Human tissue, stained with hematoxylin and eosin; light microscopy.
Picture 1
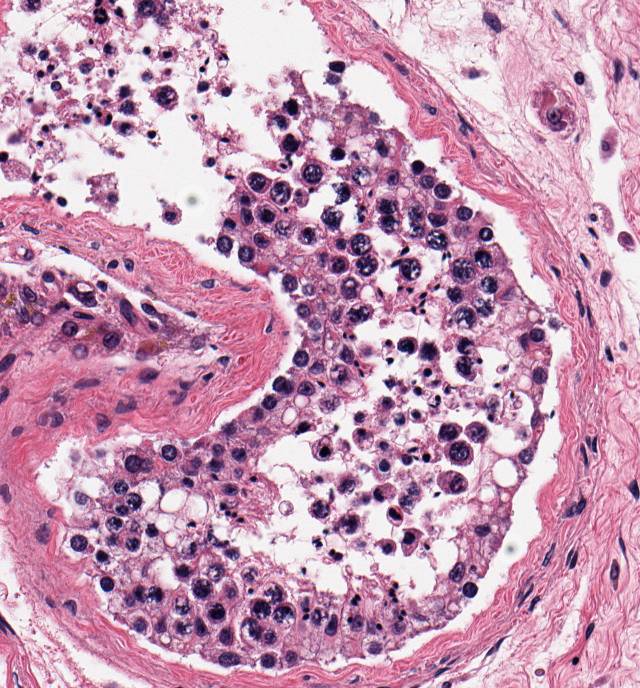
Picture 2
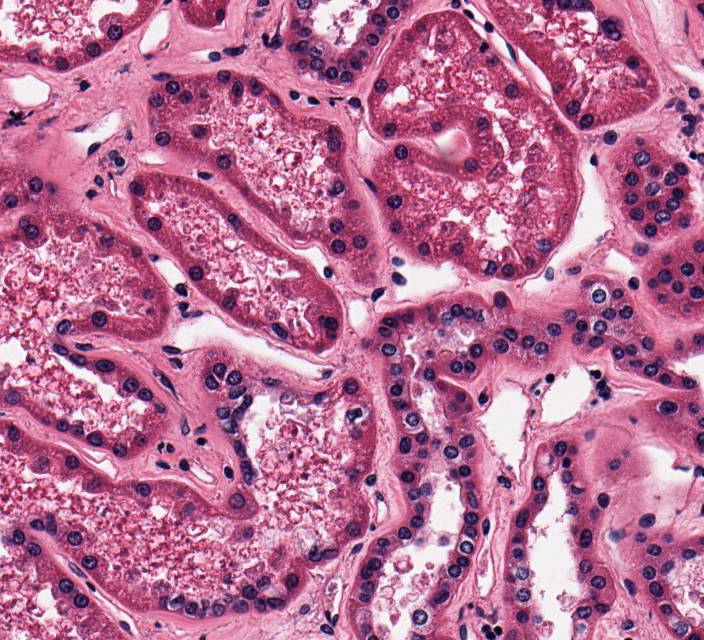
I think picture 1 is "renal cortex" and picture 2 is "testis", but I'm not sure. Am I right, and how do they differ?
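Match first: picture 1 is testis, picture 2 is renal cortex. Check the walls: the testis tubule is bounded by a thick, wavy, pink fibrous layer with flattened spindle-shaped nuclei, while the renal cortex tubules are closely packed, cut in various planes and parted only by thin strips of stroma. Check the cells: many cells in the middle of the testis epithelium have large round nuclei with coarse, clumped, thread-like chromatin, and small, very dark, condensed nuclei are scattered toward the tubule centre. In the large renal tubules at the left and top, the lining cells have abundant granular eosinophilic cytoplasm and round dark nuclei in a single row near the base. Check the rest: at the lower right of picture 2, smaller tubules have cuboidal cells with less cytoplasm and more open clear lumens.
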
